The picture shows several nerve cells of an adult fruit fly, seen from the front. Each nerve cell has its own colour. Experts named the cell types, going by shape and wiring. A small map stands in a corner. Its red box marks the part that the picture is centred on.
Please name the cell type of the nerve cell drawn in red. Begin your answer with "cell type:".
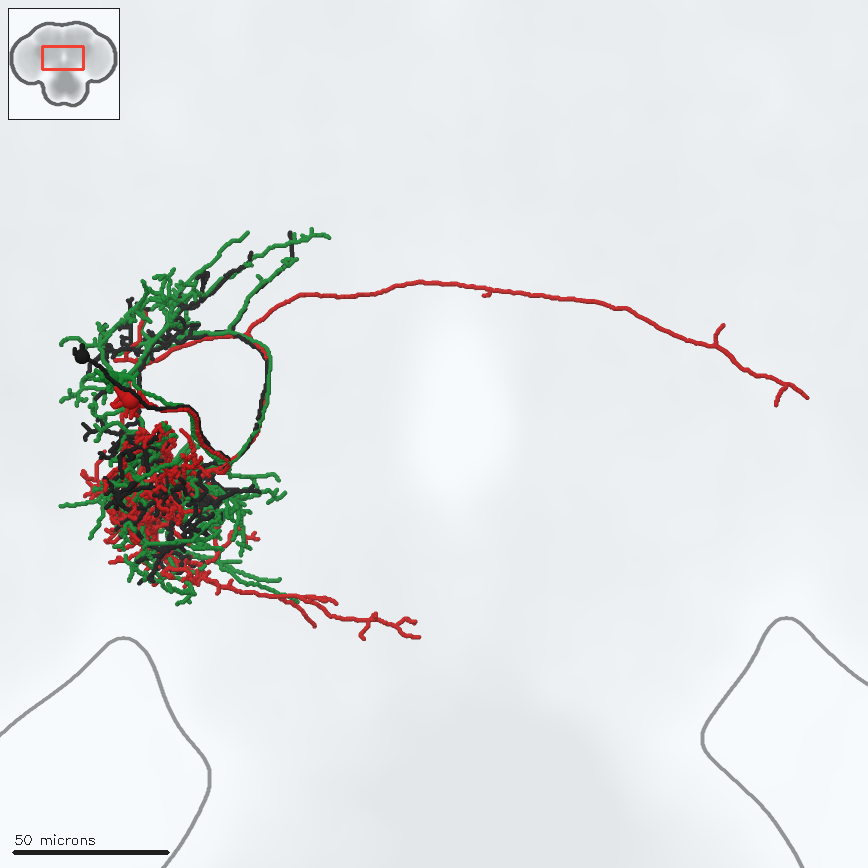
cell type: SAD053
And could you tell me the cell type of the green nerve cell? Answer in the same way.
cell type: SAD049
